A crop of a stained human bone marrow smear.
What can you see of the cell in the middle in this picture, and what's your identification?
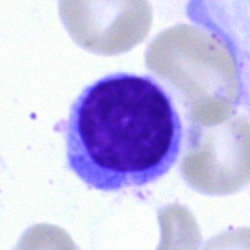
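Around the nucleus, the blue cytoplasm forms a rim that is widest on the lower-left side and shows no visible granules. The chromatin stains dark purple and looks dense. The cell is a lymphocyte.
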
